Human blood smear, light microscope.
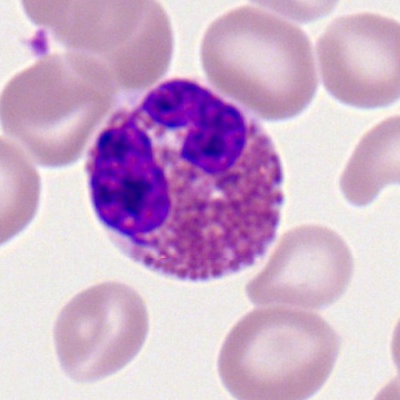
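Eosinophil, the central cell in a stained human blood smear under the light microscope. Its outline is round and smooth. The nucleus is split into two lobes, placed in the upper and left parts of the cell. The chromatin is dark purple and coarsely clumped.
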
